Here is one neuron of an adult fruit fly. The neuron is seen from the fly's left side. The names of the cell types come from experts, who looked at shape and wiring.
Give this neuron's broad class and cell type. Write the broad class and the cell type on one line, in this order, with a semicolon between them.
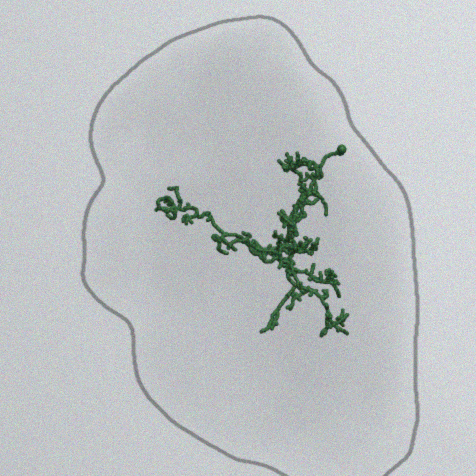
central-brain intrinsic neuron; PS139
